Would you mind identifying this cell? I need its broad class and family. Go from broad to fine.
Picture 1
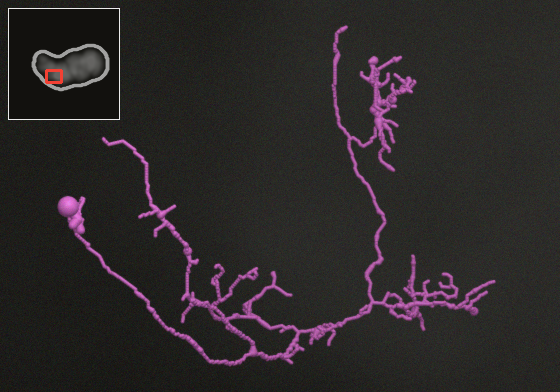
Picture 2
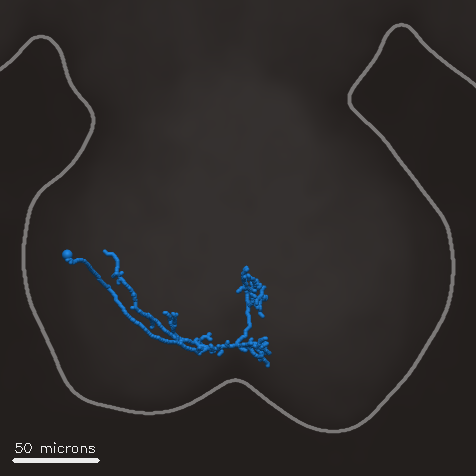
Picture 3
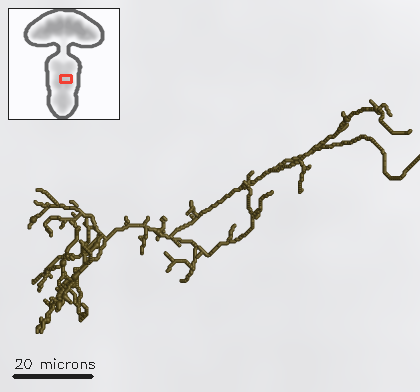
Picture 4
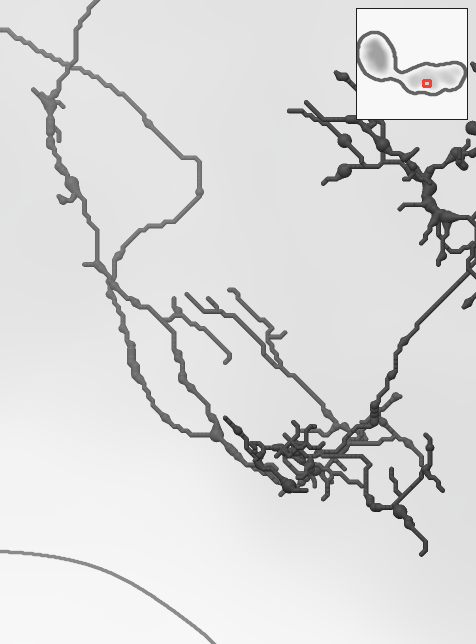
nerve-cord intrinsic neuron; hemilineage 09B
